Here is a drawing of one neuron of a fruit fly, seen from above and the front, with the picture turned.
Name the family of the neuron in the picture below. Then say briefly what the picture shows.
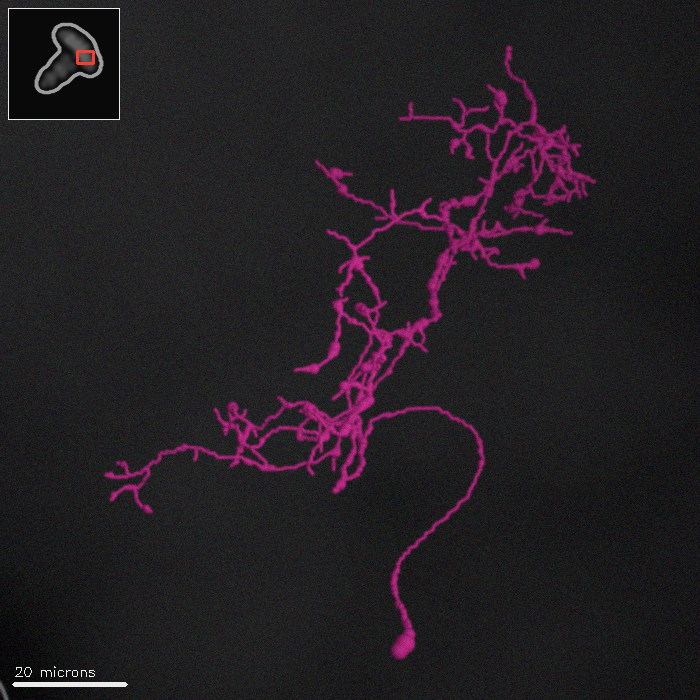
Its family is hemilineage LHl1. This is a central-brain intrinsic neuron. Its cell body lies at the bottom of the picture. By the scale bar it is about 110 microns tall in this view. Dozens of branch ends can be seen.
